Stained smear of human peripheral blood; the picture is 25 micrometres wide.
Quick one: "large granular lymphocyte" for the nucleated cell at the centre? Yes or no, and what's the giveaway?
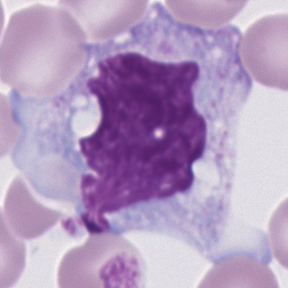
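First, colour: the cytoplasm is pale grey-blue.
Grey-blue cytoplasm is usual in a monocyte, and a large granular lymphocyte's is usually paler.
That colour goes with monocyte. Then the granules: fine pinkish-purple ones are scattered throughout.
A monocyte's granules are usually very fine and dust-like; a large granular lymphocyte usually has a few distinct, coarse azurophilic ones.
Fine and scattered, these go with monocyte, not large granular lymphocyte. You can also see plentiful cytoplasm in a broad zone around the nucleus, several small clear vacuoles, and an irregular, angular outline with corners and indentations. So large granular lymphocyte doesn't fit; this is a monocyte.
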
